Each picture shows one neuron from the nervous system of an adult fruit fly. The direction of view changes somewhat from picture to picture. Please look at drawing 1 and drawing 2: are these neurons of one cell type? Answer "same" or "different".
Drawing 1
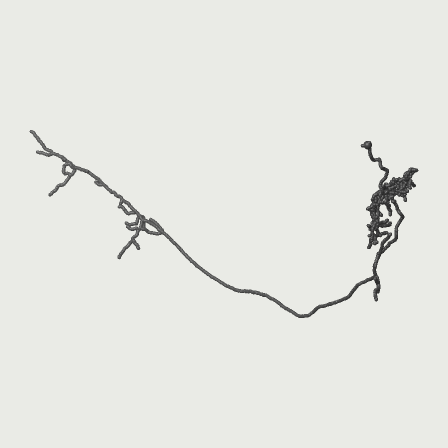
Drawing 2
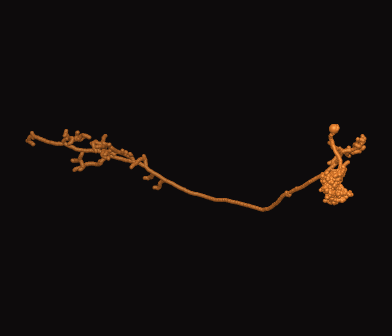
different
